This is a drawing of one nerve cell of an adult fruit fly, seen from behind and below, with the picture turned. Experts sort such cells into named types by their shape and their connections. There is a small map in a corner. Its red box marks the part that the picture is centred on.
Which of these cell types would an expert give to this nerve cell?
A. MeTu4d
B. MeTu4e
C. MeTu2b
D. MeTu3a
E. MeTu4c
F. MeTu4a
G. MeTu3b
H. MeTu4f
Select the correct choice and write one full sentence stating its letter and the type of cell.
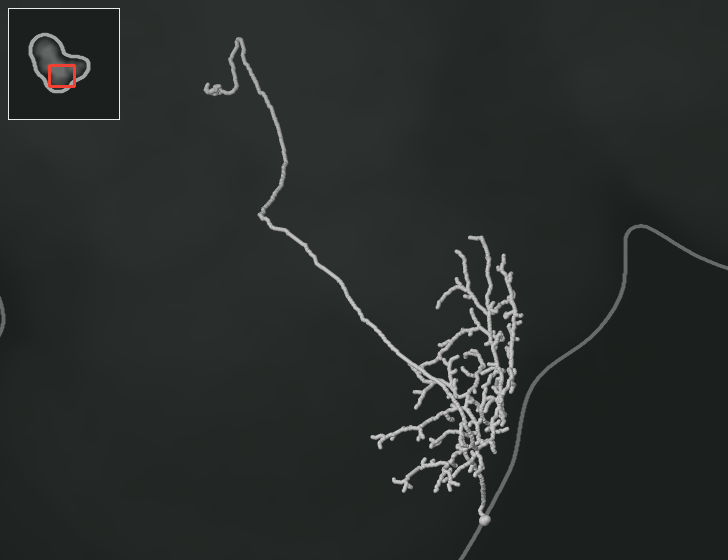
The nerve cell is a member of cell type MeTu3a, given in option D.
